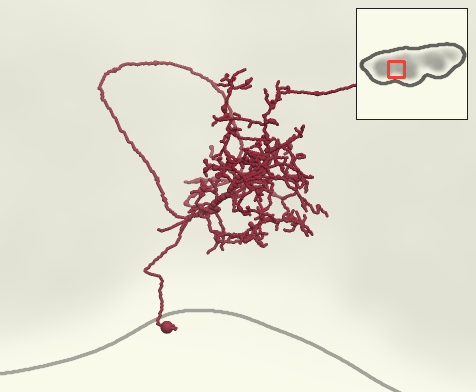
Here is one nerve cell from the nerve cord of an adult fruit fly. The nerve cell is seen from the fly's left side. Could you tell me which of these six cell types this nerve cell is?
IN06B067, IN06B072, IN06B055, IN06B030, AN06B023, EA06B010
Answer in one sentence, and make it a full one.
The nerve cell is typed under the name IN06B067.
